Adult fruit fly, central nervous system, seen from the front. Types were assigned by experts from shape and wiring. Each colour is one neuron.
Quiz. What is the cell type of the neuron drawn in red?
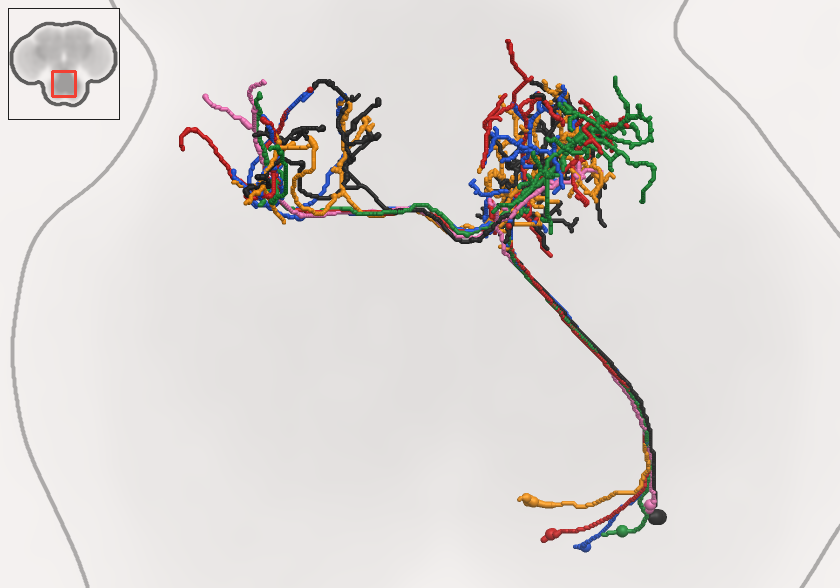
IN07B103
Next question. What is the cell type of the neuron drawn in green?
IN07B099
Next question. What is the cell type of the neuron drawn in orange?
IN07B076_b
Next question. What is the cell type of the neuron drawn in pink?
IN07B098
